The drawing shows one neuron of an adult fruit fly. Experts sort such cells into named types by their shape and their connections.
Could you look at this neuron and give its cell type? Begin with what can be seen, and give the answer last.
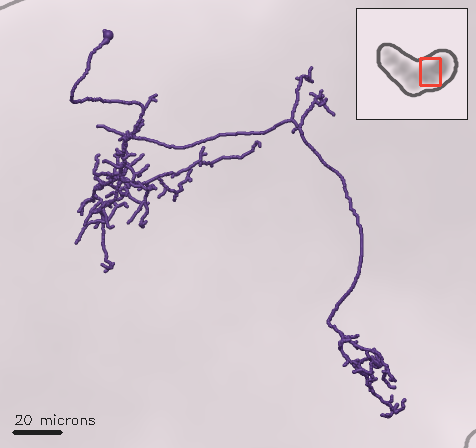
The cell body is at the upper left of the picture. From top to bottom in the picture it spans about 170 microns. The picture shows dozens of branch ends. Its broad class is central-brain intrinsic neuron. Its cell type is SCL002m.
